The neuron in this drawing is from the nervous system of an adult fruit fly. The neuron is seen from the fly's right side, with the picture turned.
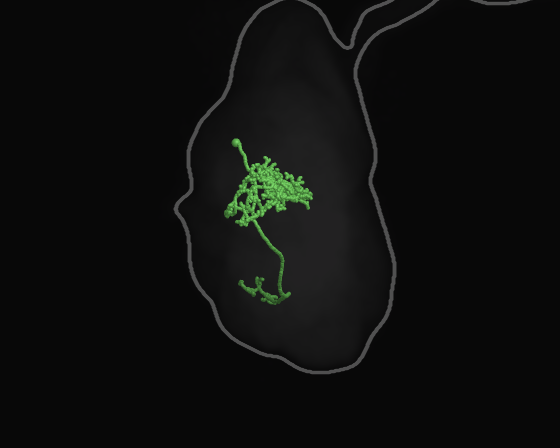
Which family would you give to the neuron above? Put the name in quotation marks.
"hemilineage VLPl&p1_lateral"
